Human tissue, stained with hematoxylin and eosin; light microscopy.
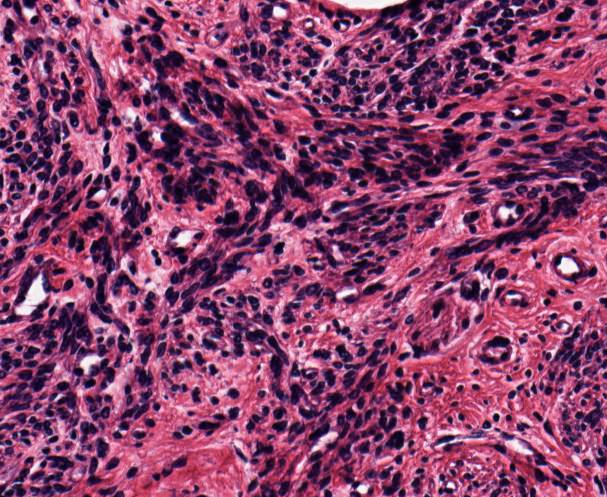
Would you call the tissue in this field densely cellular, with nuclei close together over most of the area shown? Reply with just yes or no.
Yes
